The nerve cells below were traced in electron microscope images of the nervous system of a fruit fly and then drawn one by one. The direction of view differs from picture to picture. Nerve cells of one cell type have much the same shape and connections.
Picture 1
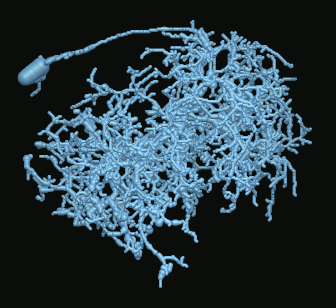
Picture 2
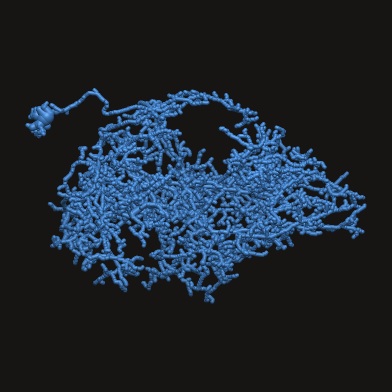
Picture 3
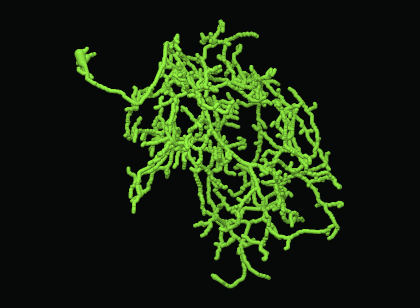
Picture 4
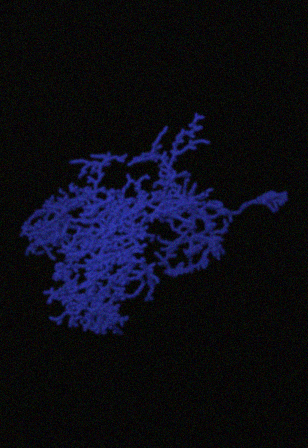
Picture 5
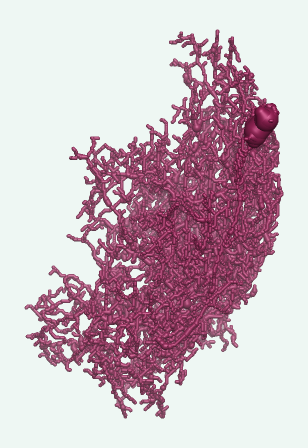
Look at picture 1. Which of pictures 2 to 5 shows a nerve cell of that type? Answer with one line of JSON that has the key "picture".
{"picture": 2}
